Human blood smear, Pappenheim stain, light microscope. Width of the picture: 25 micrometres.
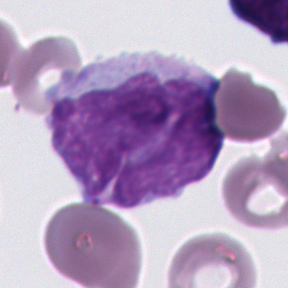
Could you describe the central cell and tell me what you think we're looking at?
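First, the chromatin: it looks finely textured, and I can't find coarse dark clumps. The cytoplasm appears as a pale lilac-grey band, lying mainly along the upper side of the cell. I see no coarse granules in it, and no vacuoles either. This one is an atypical promyelocyte.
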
